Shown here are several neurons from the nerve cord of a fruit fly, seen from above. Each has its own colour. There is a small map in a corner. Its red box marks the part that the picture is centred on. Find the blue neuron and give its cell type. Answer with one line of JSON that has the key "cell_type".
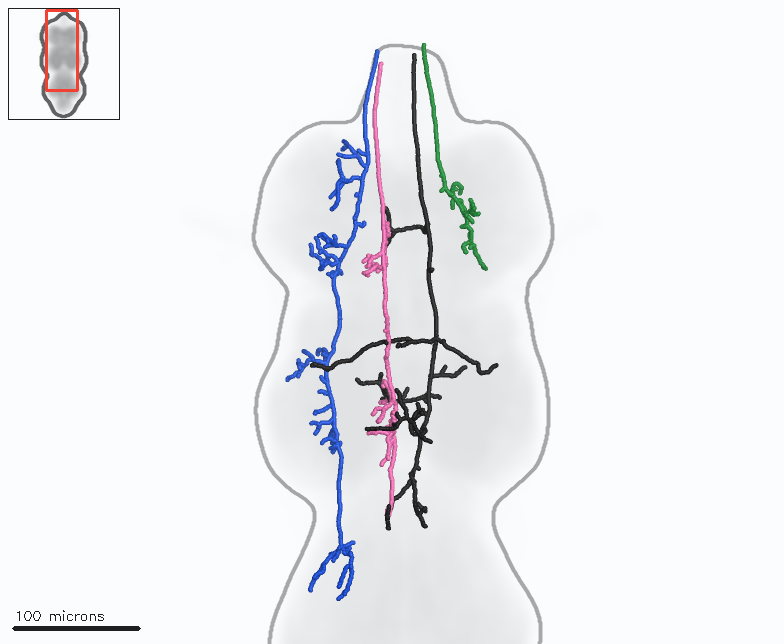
{"cell_type": "DNg38"}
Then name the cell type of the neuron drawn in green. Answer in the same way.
{"cell_type": "DNge173"}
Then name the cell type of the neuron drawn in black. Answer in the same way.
{"cell_type": "DNge107"}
